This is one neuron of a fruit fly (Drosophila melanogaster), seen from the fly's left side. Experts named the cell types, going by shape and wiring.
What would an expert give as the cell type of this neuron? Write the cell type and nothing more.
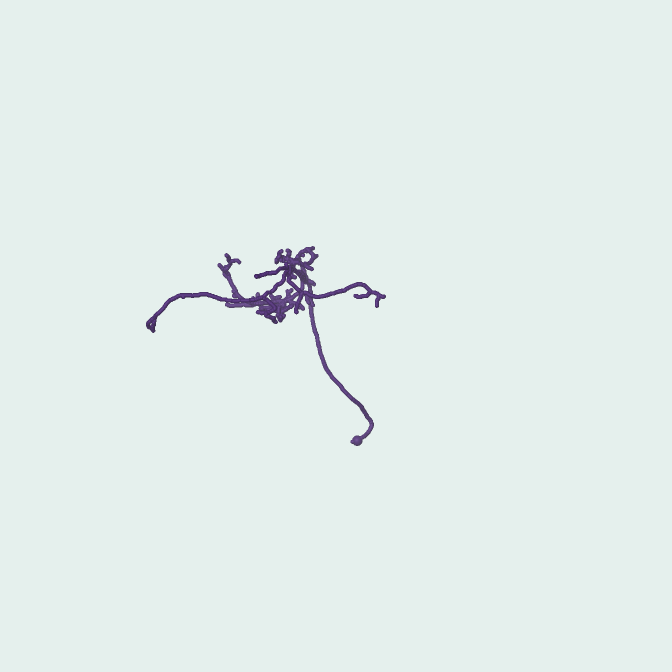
IN06A088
